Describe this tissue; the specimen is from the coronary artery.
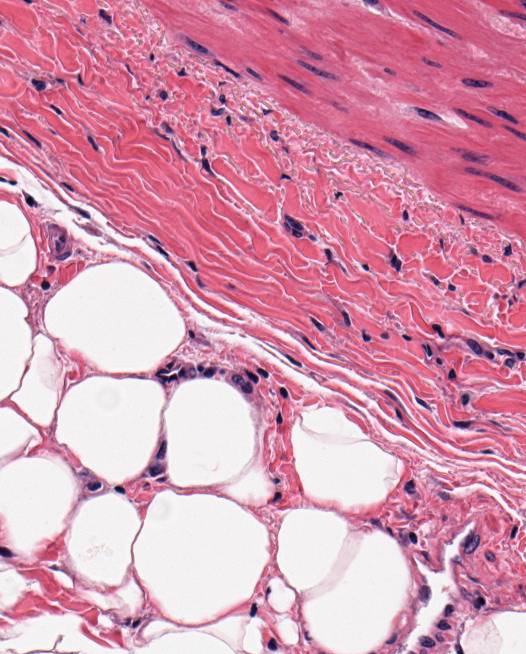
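Smooth muscle, upper right: cells run obliquely, parallel to the collagen band beneath. Nuclei elongated, cigar-shaped, lying along cell length. Stain deeper, more even pink than the collagen below. Adipocyte nuclei few, small, flattened at vacuole edges.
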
